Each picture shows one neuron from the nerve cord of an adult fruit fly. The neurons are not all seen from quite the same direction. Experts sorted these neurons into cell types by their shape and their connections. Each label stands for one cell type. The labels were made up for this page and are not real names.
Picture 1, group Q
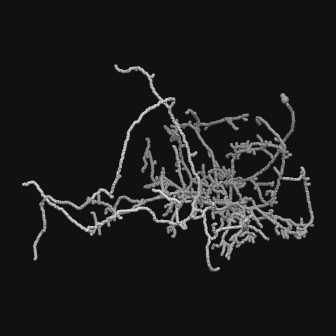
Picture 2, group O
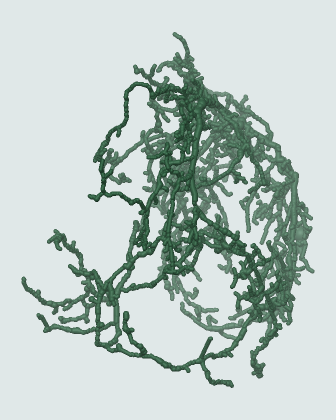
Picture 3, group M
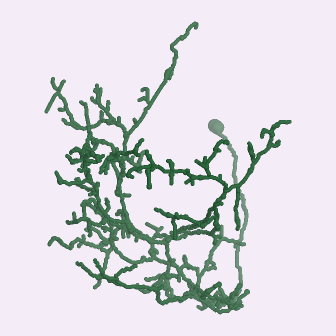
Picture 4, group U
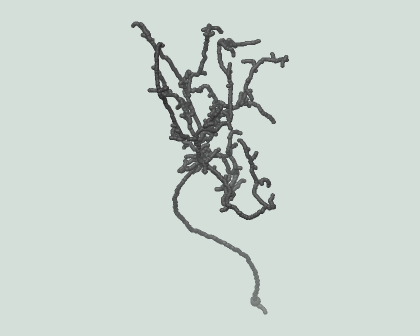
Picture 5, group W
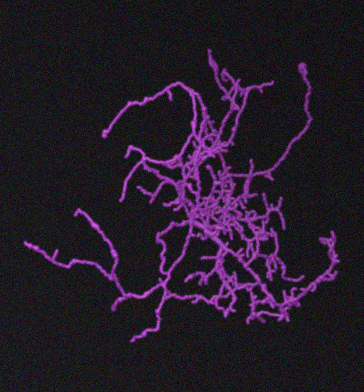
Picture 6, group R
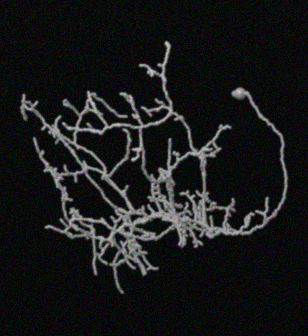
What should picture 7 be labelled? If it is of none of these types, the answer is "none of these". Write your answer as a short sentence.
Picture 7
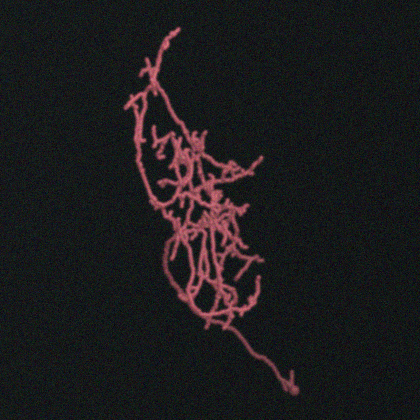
It belongs to group U.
